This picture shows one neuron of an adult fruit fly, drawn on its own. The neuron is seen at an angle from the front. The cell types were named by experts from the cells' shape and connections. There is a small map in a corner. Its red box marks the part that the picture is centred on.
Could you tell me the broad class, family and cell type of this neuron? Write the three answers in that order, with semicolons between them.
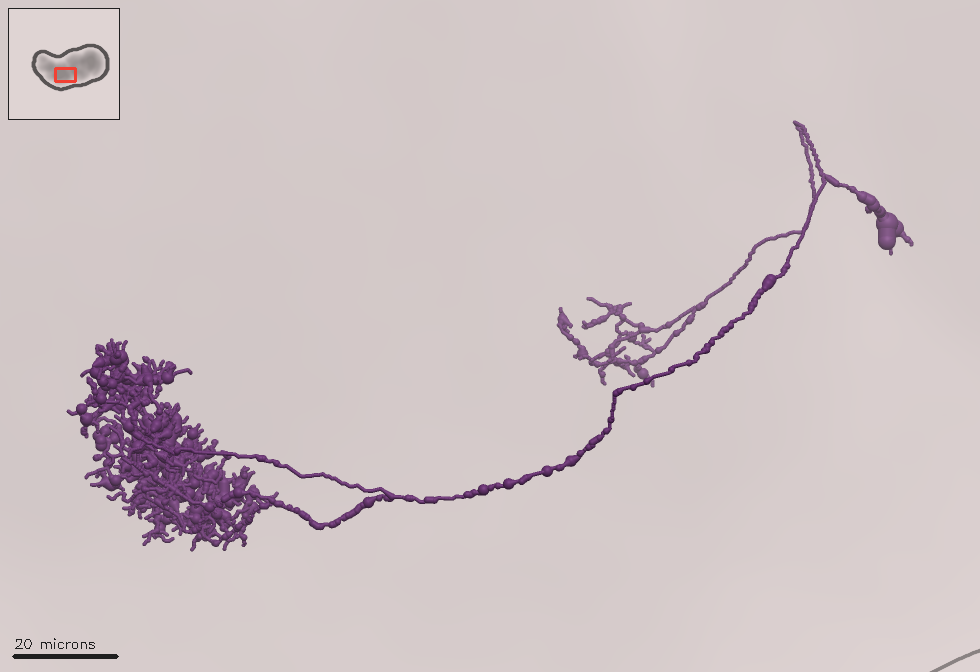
optic-lobe intrinsic neuron; MeLo; MeLo9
